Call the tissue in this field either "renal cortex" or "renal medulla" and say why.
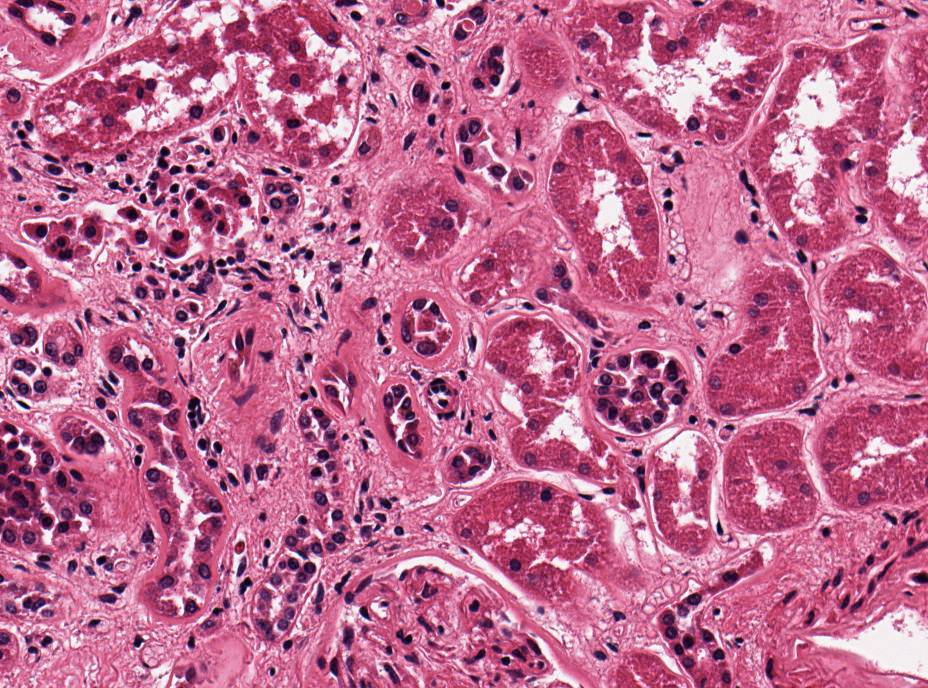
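Renal cortex. Going through the field in order, its right half is filled by closely packed tubules with little stroma between them. The large tubules there are lined by cells with abundant, granular, deeply eosinophilic cytoplasm. In the central stroma, scattered small tubules are lined by low cells around small open lumens. At the left centre, small dark round lymphocyte-like nuclei are clustered in the stroma.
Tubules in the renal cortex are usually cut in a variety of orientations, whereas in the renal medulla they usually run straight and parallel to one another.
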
